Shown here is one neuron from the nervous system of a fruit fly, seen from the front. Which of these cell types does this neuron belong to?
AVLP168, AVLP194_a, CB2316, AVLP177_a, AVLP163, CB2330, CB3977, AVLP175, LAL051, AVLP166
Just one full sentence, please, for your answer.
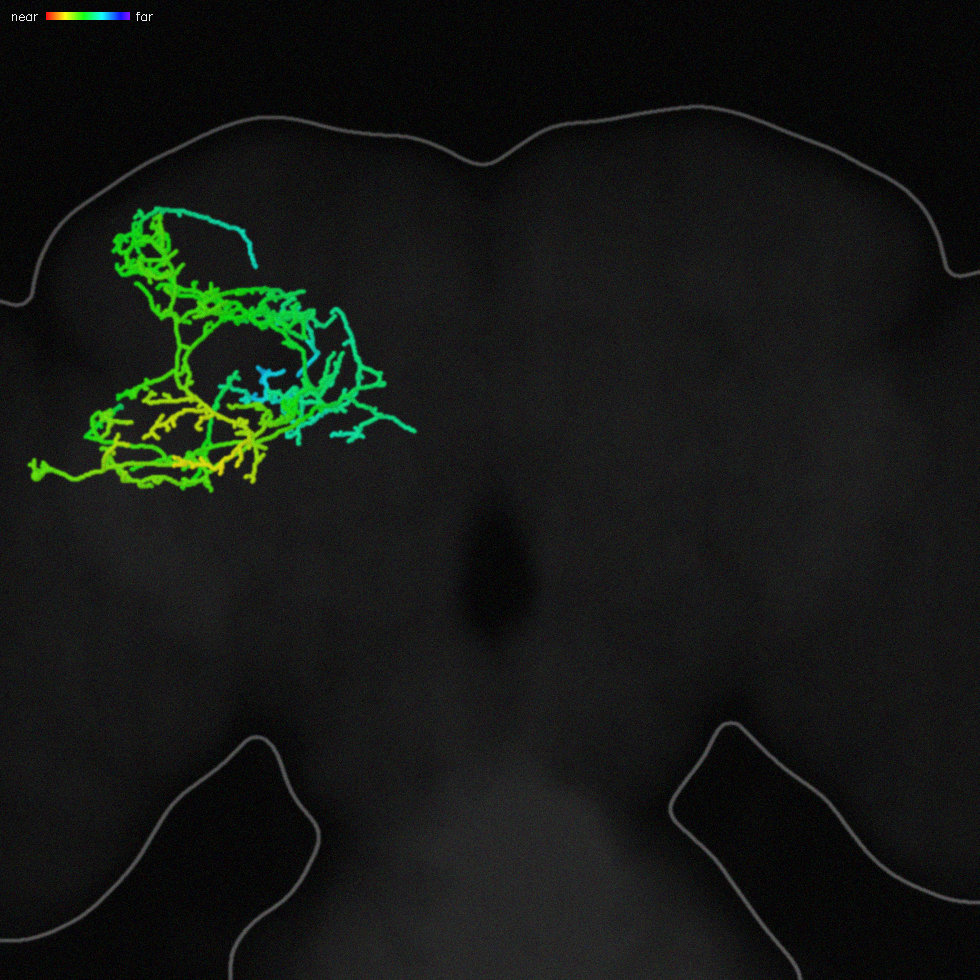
As a matter of cell type, the neuron is CB3977.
